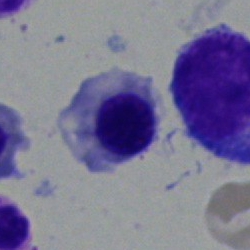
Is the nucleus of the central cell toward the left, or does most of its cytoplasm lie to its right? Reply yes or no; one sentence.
No, this cell has its nucleus set toward the right.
